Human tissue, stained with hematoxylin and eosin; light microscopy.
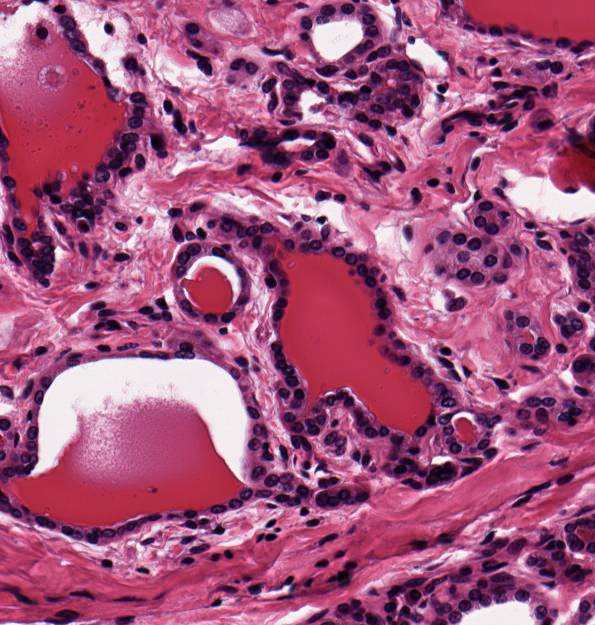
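Thyroid, the lumina apparently lined by one layer of low cuboidal cells with round, dark nuclei. On the right, epithelial clusters and cords sit in stroma without an obvious lumen. The stroma is pink, wavy collagen; below, a collagen band with elongated nuclei runs roughly horizontally.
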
